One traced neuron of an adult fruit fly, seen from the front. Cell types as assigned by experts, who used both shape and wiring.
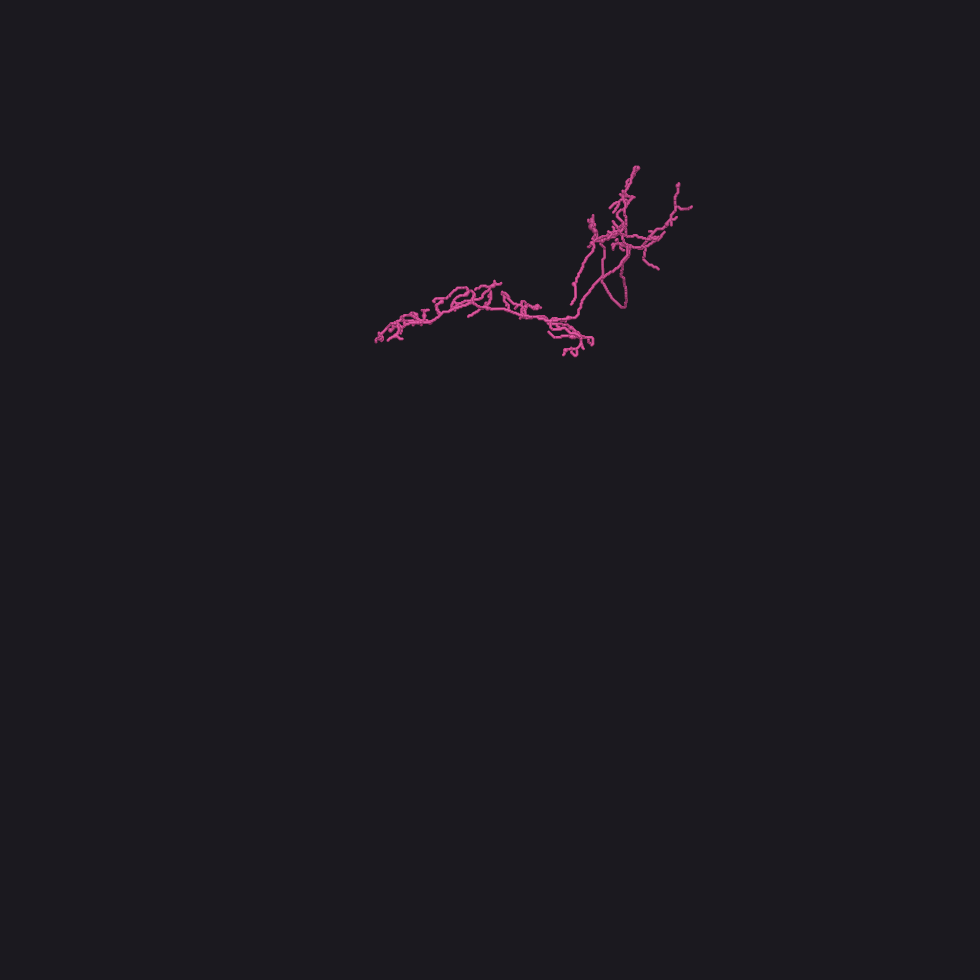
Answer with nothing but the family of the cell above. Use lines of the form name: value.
family: hemilineage SIPp1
